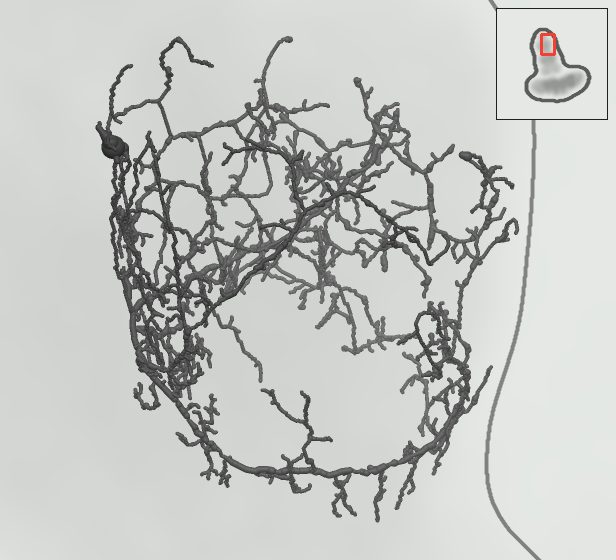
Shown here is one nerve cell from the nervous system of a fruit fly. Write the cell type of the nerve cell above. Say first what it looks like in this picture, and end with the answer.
Its cell body lies at the upper left of the picture. The picture shows more than a hundred branch ends. This is a nerve-cord intrinsic neuron. Its cell type is IN04B008.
